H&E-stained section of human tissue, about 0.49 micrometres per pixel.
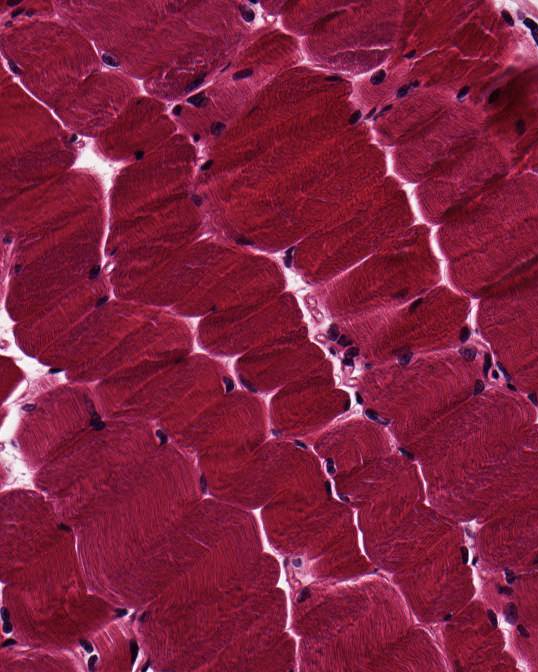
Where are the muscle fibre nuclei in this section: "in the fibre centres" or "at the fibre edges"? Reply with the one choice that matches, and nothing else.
At the fibre edges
